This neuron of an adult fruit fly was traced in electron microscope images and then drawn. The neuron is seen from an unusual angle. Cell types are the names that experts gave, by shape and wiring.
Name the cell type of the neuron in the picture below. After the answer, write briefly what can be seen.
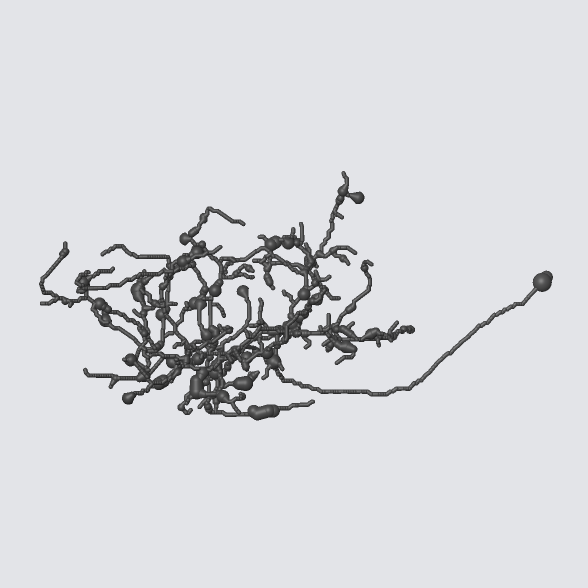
Its cell type is IN01B059_b. It is a nerve-cord intrinsic neuron. Its cell body lies on the right of the picture. Dozens of branch ends can be seen.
